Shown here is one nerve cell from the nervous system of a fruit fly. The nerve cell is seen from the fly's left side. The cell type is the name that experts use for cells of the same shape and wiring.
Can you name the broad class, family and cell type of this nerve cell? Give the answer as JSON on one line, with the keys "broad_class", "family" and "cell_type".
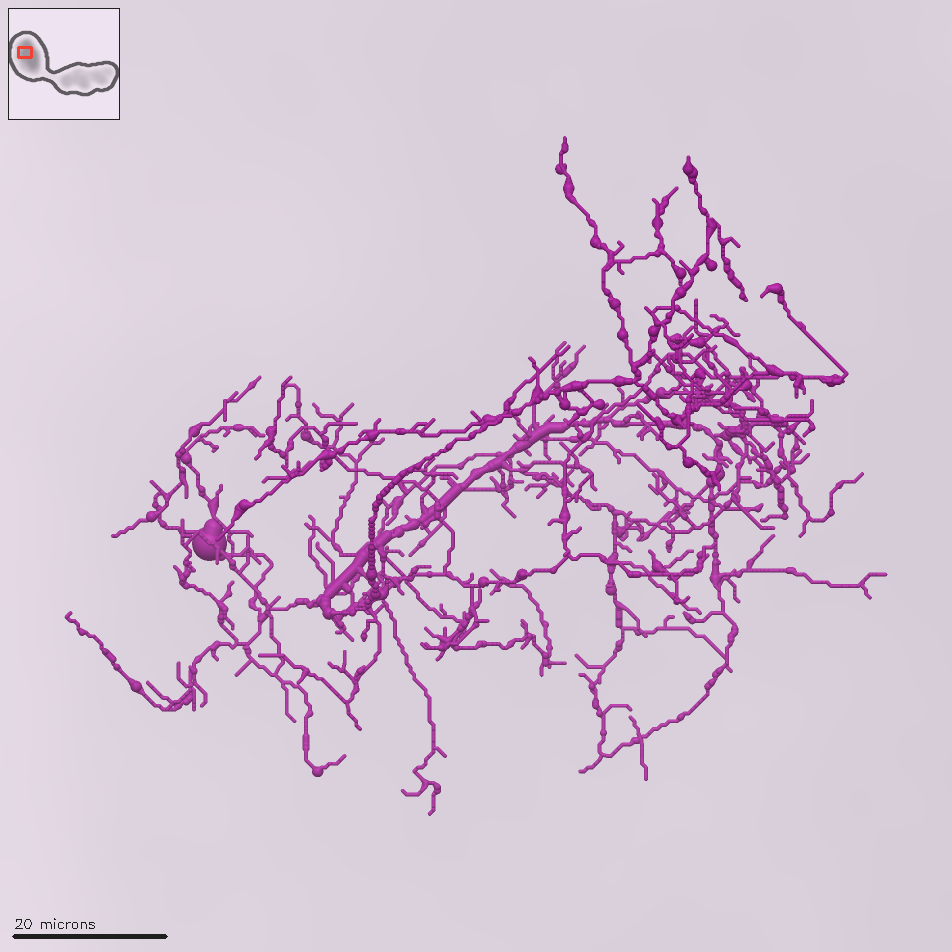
{"broad_class": "central-brain intrinsic neuron", "family": "hemilineage VLPl2_medial", "cell_type": "CB2453"}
